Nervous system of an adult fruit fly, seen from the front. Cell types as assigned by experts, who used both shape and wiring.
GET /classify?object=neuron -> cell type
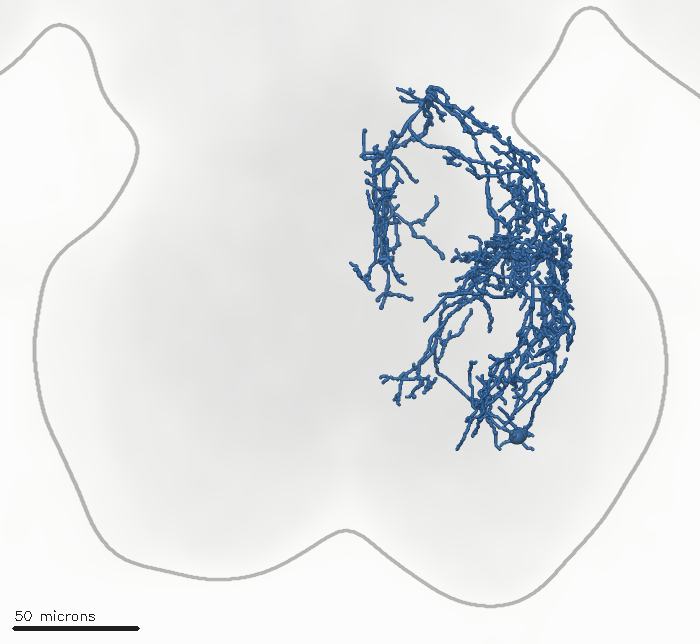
IN12A006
